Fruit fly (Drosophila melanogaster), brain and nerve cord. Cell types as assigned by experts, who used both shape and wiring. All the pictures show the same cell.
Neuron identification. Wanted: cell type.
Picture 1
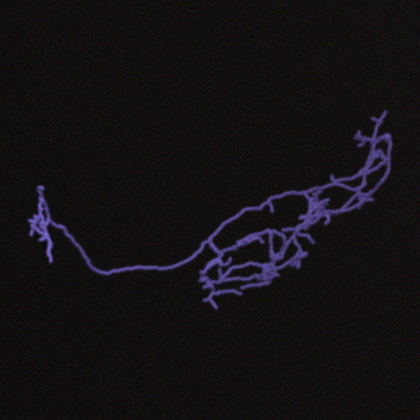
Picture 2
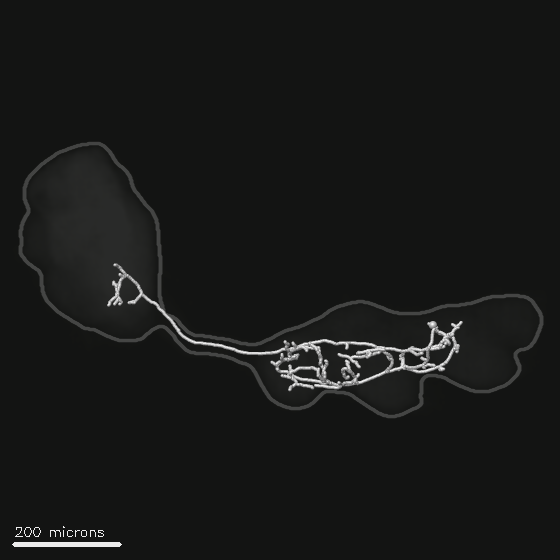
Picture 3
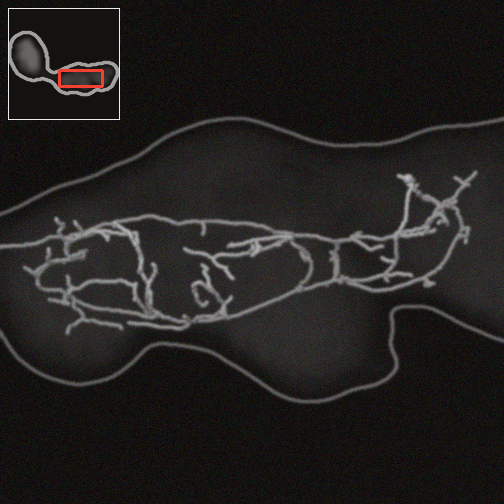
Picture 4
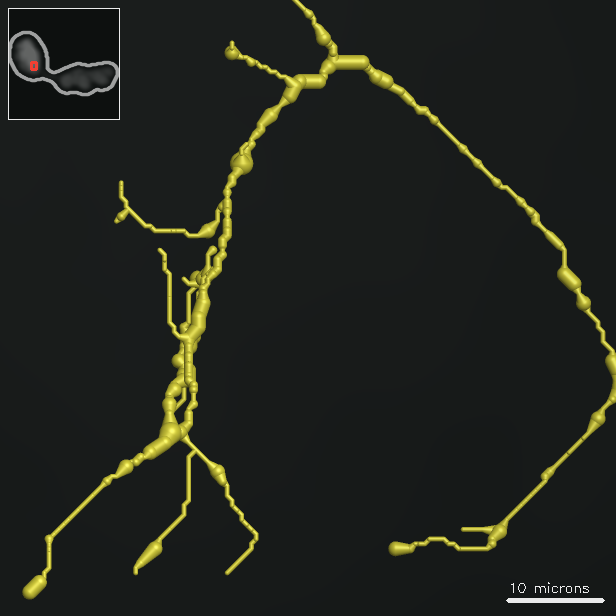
IN17A037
